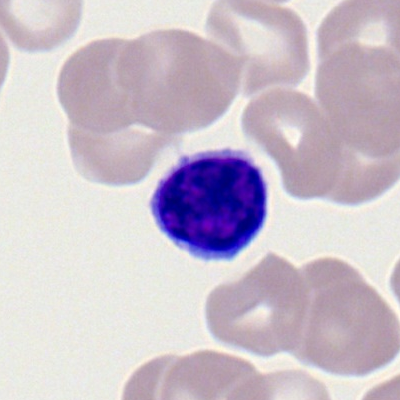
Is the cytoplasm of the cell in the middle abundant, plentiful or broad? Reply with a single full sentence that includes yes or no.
No, its cytoplasm is scant rather than broad.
